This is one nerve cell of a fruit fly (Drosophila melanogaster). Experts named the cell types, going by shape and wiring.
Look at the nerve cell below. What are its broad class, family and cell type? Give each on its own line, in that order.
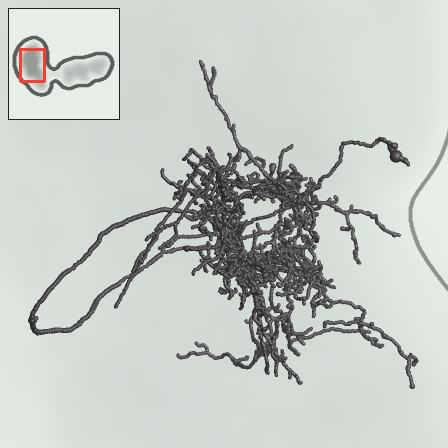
central-brain intrinsic neuron
hemilineage DM6_central2
CL336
